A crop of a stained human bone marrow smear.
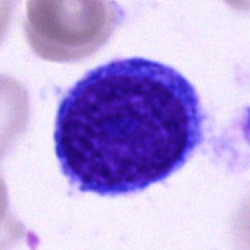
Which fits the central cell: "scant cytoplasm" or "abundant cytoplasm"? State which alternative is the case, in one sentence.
There is only scant cytoplasm around the nucleus of this cell.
